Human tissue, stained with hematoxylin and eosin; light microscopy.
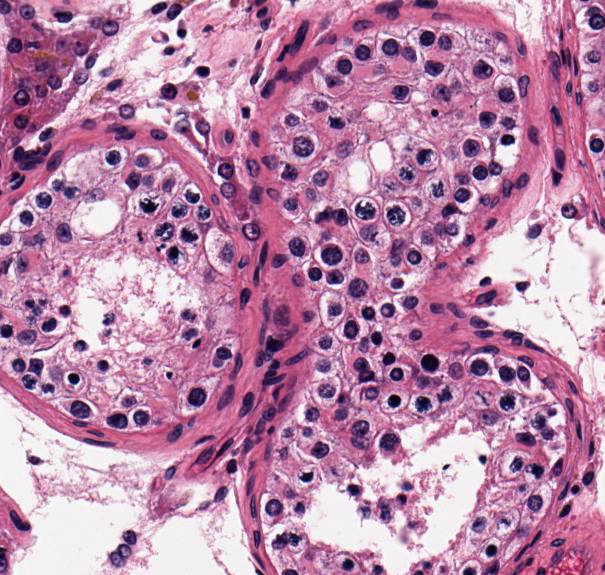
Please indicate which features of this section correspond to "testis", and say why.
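This section is testis. Point one, the tubule walls: each tubule is ringed by a thick, pink-staining, layered wall, and flattened spindle-shaped nuclei in these walls run parallel to its circumference. Point two, the tubule contents: several layers of rounded cells fill each tubule, many with large round nuclei of coarse, dark, clumped chromatin, and many with pale pink cytoplasm and a clear halo around the nucleus.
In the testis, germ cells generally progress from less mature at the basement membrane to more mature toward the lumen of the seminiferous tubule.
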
